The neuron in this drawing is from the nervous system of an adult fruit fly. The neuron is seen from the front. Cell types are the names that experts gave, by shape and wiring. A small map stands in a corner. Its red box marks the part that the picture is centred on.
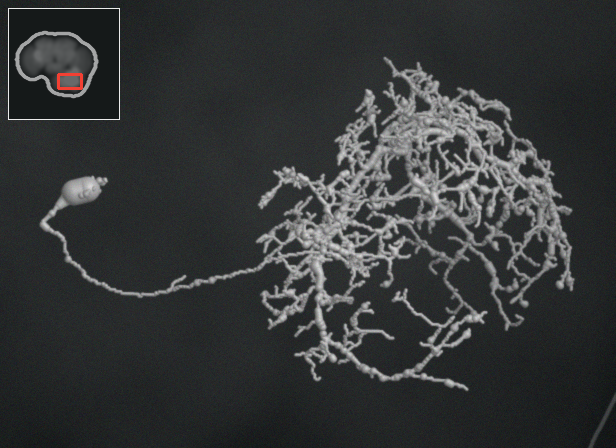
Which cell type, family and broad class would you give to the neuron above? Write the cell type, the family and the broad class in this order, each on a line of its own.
IN01A015
hemilineage 01A
nerve-cord intrinsic neuron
